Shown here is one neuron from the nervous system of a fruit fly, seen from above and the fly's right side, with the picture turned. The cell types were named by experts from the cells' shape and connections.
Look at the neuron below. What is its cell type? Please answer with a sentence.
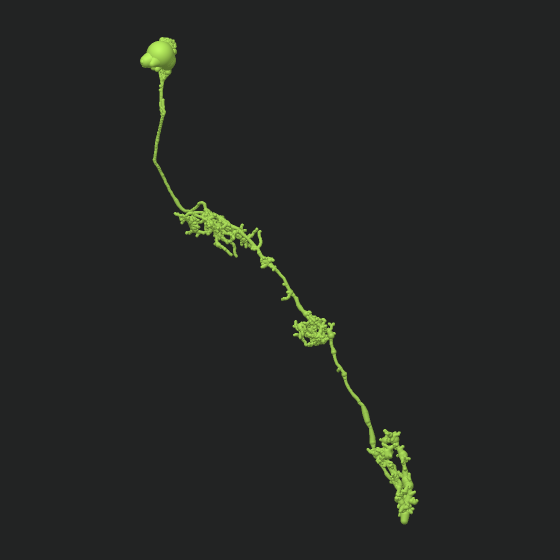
The cell type is Mi1.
